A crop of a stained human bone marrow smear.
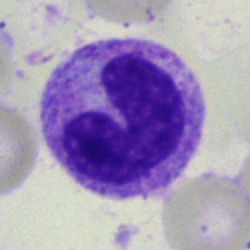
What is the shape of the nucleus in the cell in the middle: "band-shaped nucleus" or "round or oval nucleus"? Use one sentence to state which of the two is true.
Its nucleus is stretched into a curved band instead of a compact mass, without separate lobes.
